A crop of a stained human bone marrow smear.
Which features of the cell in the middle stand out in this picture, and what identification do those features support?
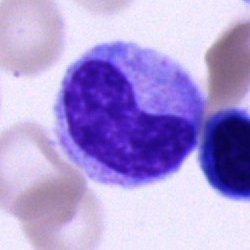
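Roughly round outline on this one. The nucleus is kidney-shaped, its indentation facing the upper right, and it sits over toward the left side. There's a moderate amount of cytoplasm, pale blue-lilac in colour. It's a metamyelocyte.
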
